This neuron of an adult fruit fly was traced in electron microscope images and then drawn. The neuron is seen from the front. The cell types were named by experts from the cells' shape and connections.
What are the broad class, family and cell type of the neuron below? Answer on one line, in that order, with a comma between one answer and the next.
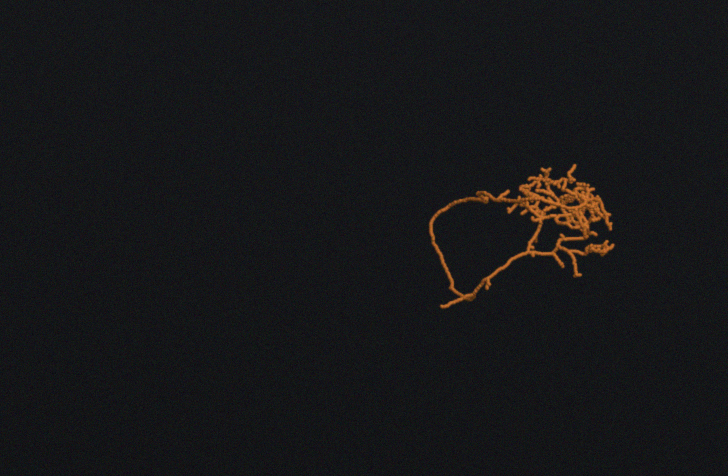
central-brain intrinsic neuron, hemilineage LALv1_ventral, AVLP454_a3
